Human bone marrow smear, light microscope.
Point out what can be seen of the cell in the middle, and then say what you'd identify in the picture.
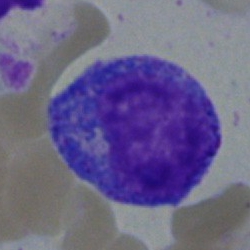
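Start with the cytoplasm: its rim is widest on the left side of the cell, and it stains a deep blue. On that left side, just beside the nucleus, you can find a paler patch within it. Now look at the chromatin, which is finely granular with no coarse dark clumps. This cell is a promyelocyte.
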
